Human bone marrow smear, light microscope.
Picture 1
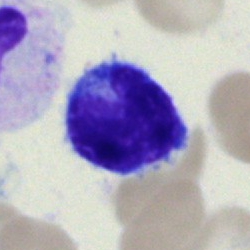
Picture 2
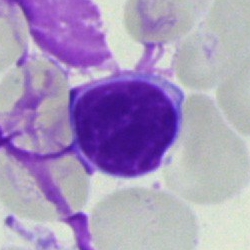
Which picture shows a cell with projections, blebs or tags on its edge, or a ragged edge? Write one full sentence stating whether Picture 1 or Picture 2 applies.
In picture 1, the cell has a rough edge rather than a smooth one.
